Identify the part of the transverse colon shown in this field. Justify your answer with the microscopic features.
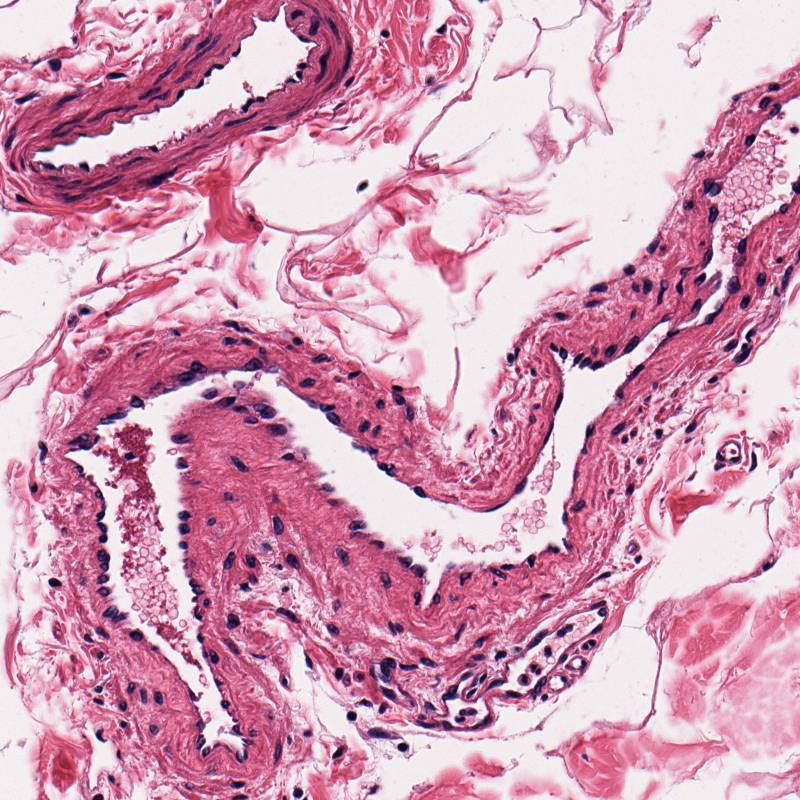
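Vein. Thin-walled vessels, lumens folded and slit-like, across left and centre.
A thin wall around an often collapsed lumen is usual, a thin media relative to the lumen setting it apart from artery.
Single layer of flattened endothelial cells with dark elongated nuclei lines the lumens. Walls: smooth muscle, nuclei running lengthwise. Red blood cells partly fill a lumen, lower left.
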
